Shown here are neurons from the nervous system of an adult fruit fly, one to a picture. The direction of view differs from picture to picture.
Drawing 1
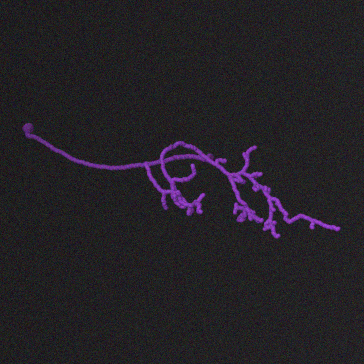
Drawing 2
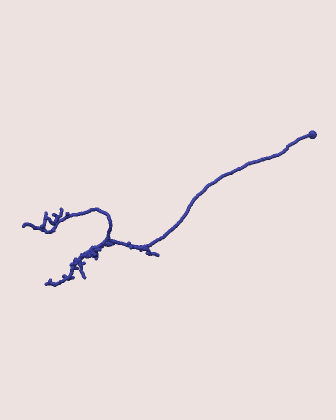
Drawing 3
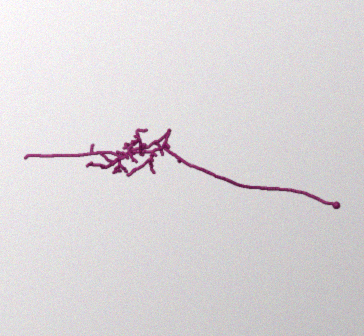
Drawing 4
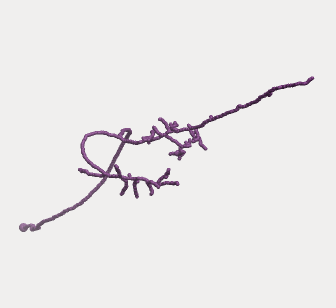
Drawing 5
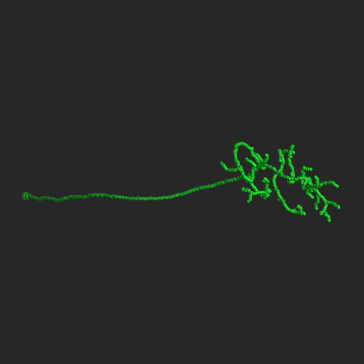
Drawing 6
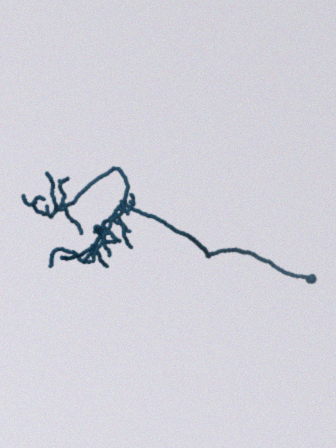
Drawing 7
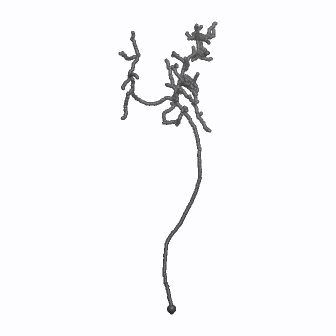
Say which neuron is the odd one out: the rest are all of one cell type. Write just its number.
7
